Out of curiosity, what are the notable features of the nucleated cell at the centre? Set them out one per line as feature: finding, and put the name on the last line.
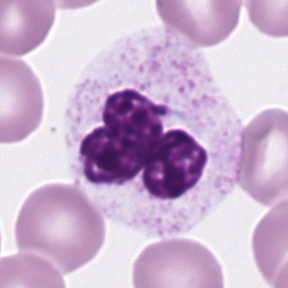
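Nucleus: divided into three lobes
Chromatin: dark purple, coarsely clumped
Cytoplasm: abundant and very pale
Granules: fine, pink-violet, filling the cytoplasm
Cell: segmented neutrophil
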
